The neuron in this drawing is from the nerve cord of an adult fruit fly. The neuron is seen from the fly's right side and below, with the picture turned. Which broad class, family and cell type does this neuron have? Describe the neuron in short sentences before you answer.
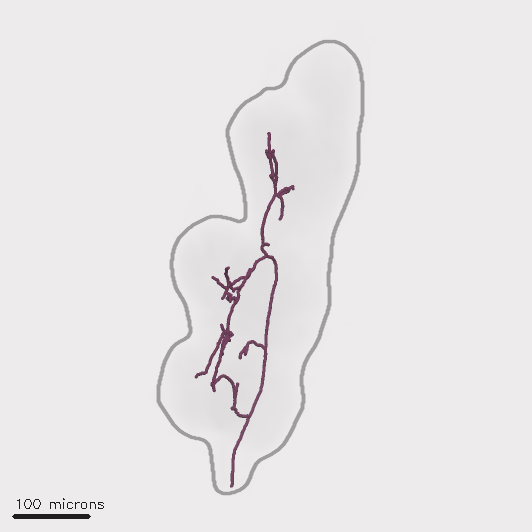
The drawing shows no cell body. By the scale bar it is about 500 microns tall in this view. This is a descending neuron. Its family is DNp. The cell type is DNp44.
